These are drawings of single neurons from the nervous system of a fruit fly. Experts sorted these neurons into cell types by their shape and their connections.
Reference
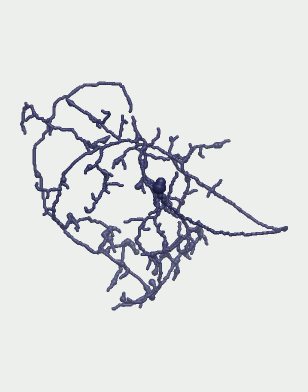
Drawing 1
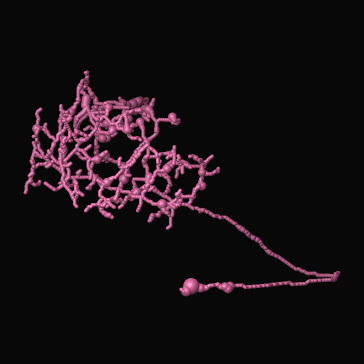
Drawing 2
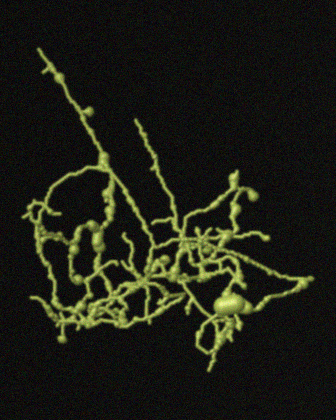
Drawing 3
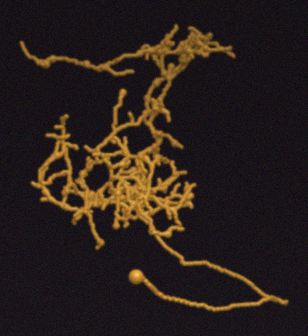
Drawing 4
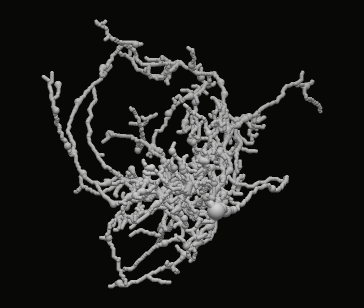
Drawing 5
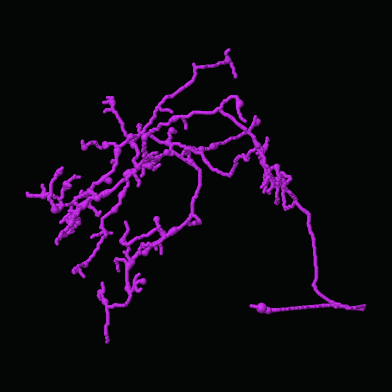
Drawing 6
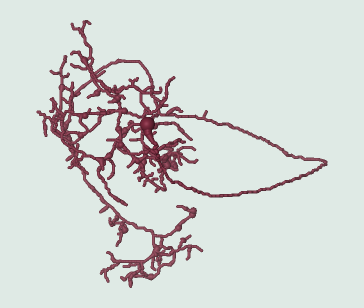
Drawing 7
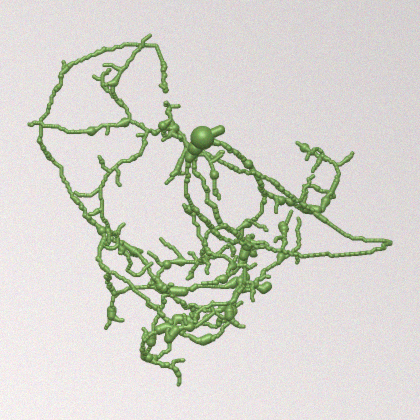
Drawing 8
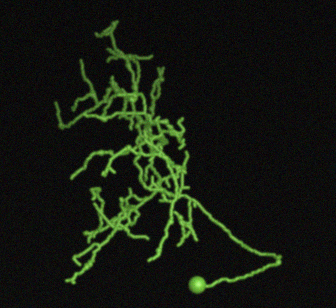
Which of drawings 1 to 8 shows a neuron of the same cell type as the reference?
7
